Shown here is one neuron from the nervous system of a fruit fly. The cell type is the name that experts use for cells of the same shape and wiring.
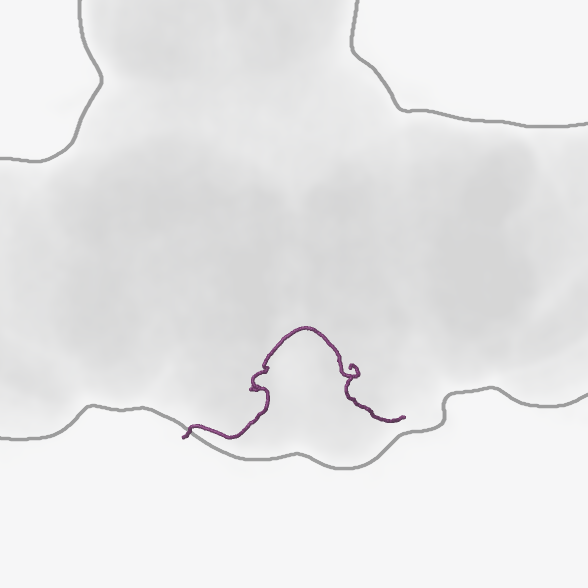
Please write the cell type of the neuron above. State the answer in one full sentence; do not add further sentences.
The cell type carried by this neuron is ORN_VM6m.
